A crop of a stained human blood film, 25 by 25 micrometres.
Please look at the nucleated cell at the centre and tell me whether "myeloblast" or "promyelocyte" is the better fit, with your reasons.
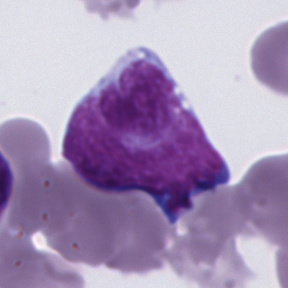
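This is a myeloblast, not a promyelocyte. Taking the features in turn, the chromatin is finely and evenly stippled rather than clumped. The nucleus shows a curved fold in its upper half, with a pale patch near its centre. A short blue tag of cytoplasm projects from the lower edge. On measurement, the cell is about 15 micrometres across and the nucleus about 14 micrometres, filling about 80% of the cell's area.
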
